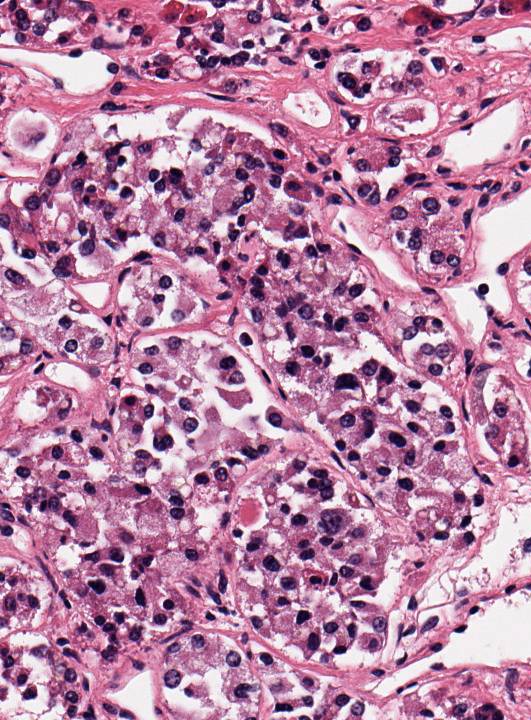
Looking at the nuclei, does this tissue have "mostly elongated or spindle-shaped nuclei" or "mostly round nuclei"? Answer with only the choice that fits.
Mostly round nuclei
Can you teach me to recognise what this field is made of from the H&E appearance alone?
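The pars distalis of the pituitary fills this field. Throughout, its cells lie in rounded nests of varying size, separated by thin strands of pink fibrous tissue. The nests form no gland lumina.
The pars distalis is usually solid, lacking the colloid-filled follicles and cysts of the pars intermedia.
Thin-walled vessels holding red cells run in the septa, clearest near the top edge.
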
